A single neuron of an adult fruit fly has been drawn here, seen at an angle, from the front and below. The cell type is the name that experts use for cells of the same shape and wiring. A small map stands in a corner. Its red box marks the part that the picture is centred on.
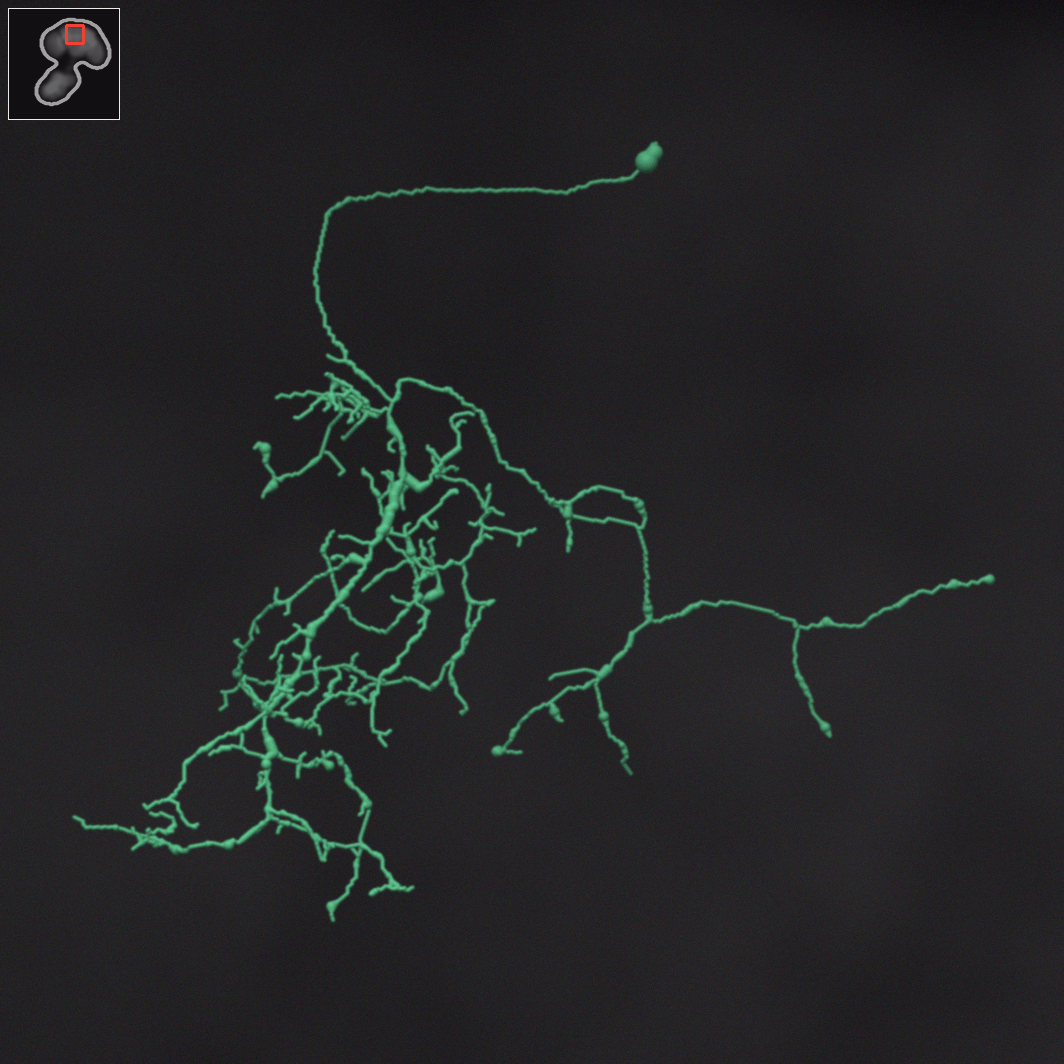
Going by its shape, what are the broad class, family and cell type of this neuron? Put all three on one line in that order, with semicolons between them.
central-brain intrinsic neuron; hemilineage SMPp&v1_posterior; CB1636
